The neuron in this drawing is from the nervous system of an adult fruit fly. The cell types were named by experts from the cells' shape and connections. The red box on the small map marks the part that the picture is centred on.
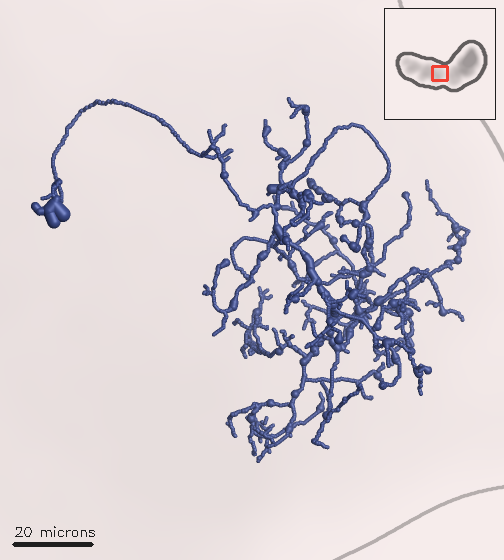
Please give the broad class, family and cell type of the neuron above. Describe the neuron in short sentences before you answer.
The cell body can be seen on the left of the picture. By the scale bar it is about 110 microns wide in this view. Dozens of branch ends can be seen. This is a nerve-cord intrinsic neuron. The family is hemilineage 03A. It is of cell type IN03A062_b.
